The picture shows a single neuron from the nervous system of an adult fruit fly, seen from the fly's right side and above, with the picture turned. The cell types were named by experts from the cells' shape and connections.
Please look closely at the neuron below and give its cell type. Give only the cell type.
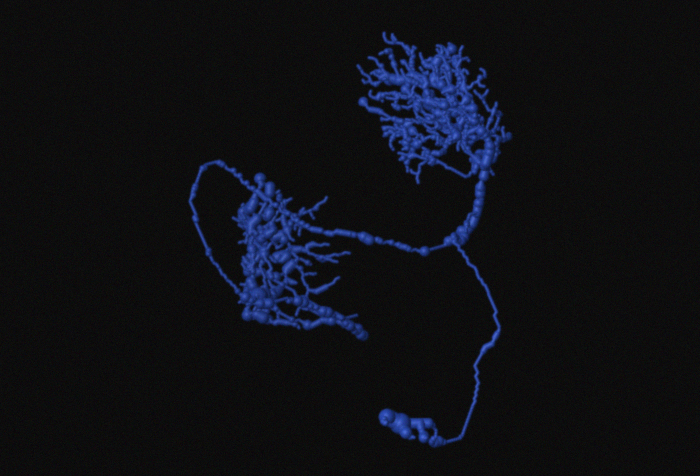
hDeltaH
